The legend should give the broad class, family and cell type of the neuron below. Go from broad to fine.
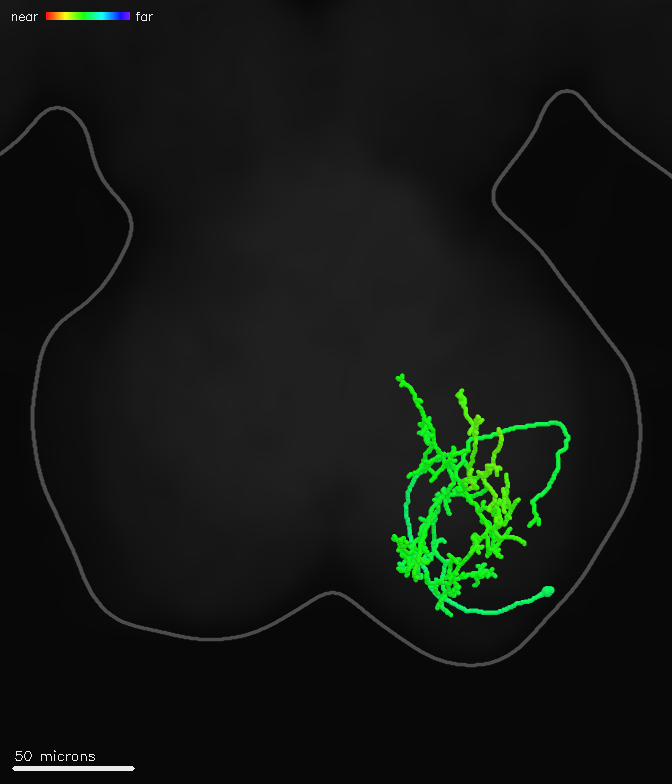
nerve-cord intrinsic neuron; hemilineage 04B; IN04B109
